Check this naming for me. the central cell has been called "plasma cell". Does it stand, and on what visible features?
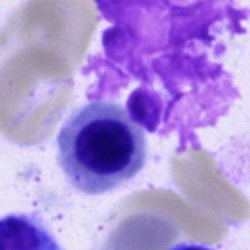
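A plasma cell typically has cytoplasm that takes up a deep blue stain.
Here a moderate rim of pale blue cytoplasm surrounds the nucleus, which argues against plasma cell.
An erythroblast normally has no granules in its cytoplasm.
None are seen in this cell, a point in favour of erythroblast. The outline is round and smooth. The chromatin is dense and very dark purple, and no nucleolus is visible. A small, dark, round body touches the cell at its upper right edge. This cell is an erythroblast, not a plasma cell.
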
